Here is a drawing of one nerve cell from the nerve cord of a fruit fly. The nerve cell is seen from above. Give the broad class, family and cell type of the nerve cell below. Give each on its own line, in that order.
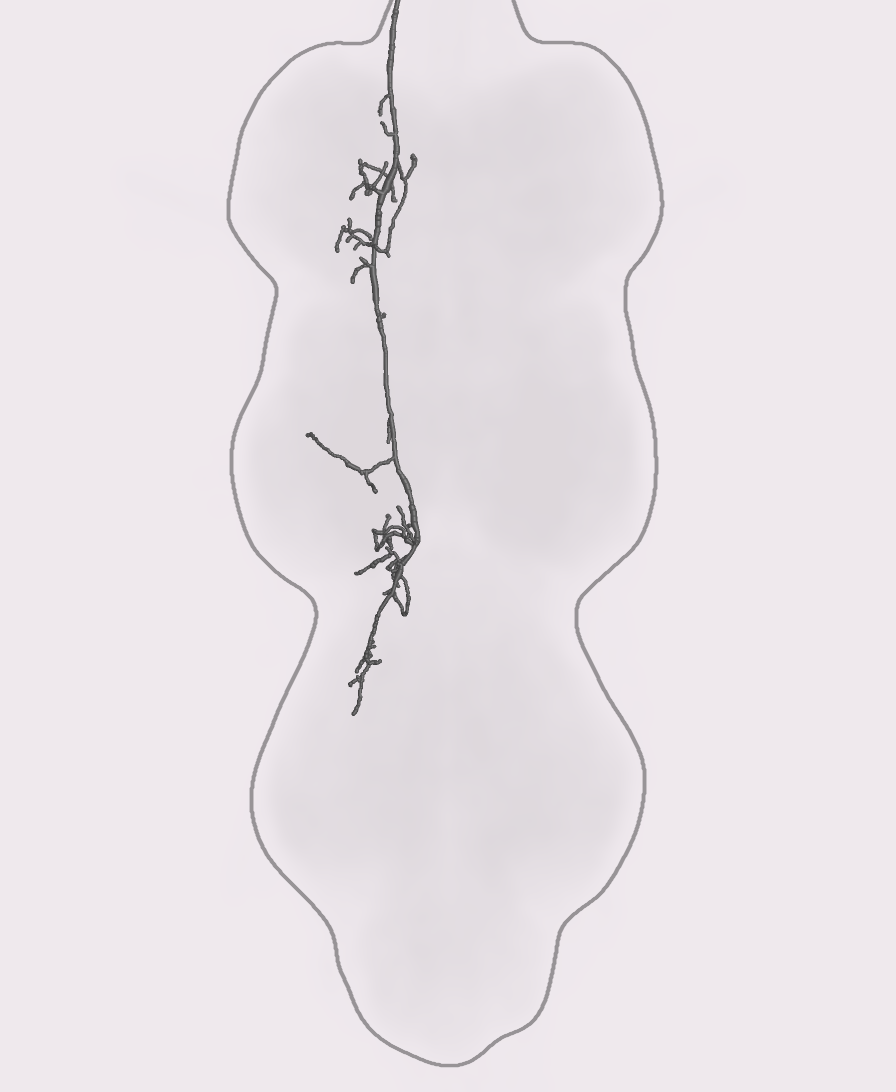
descending neuron
hemilineage WEDd1
DNa16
